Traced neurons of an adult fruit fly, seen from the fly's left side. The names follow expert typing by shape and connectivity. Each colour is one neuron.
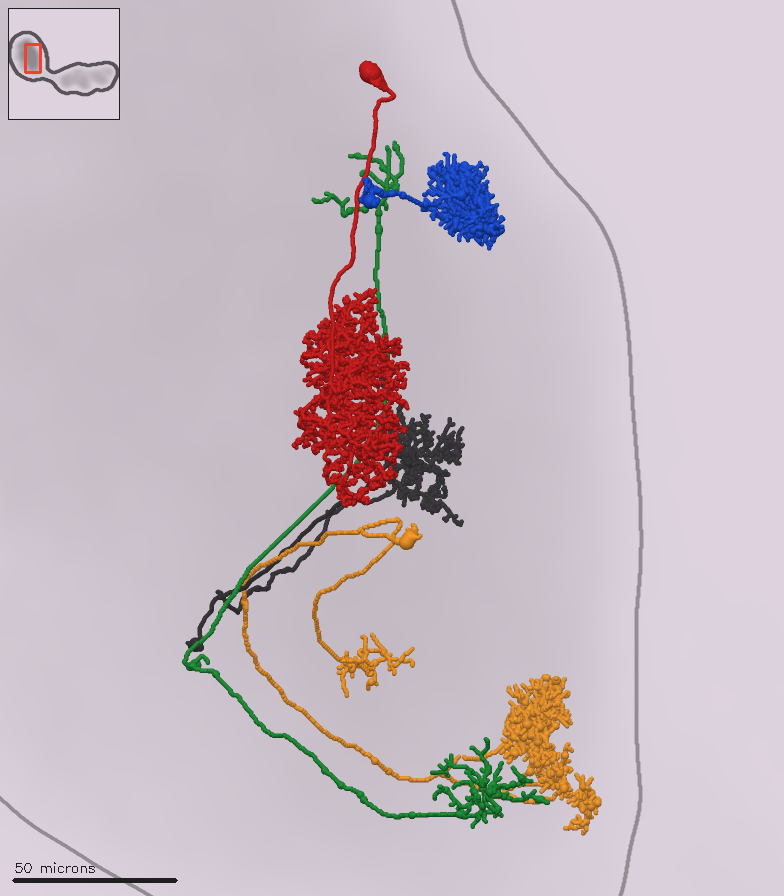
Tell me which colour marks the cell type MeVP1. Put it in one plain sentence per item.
The colour is green.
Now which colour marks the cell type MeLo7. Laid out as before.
The colour is black.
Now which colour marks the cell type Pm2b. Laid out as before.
The colour is red.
